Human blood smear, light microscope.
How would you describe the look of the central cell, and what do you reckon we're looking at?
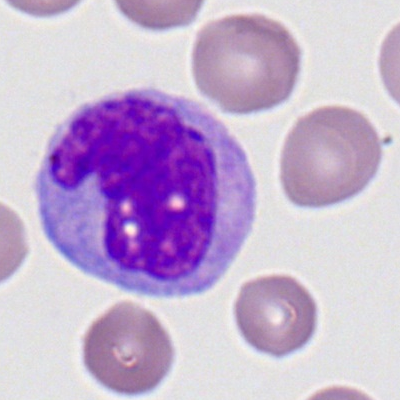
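Smooth outline here, roughly oval. Inside, the chromatin has a lacy look, paler gaps running between darker purple strands. The cytoplasm is a pale grey-blue, and you won't find any large coarse granules in it. It's a monocyte.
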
